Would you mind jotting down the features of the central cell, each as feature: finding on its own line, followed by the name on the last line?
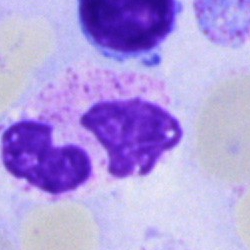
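Nucleus: two large lobes lying side by side
Right-hand lobe: irregular, angular outline
Granules: most easily seen in the cytoplasm above the nucleus
Cytoplasm: pale between the granules, not deep blue
Name: segmented neutrophil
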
